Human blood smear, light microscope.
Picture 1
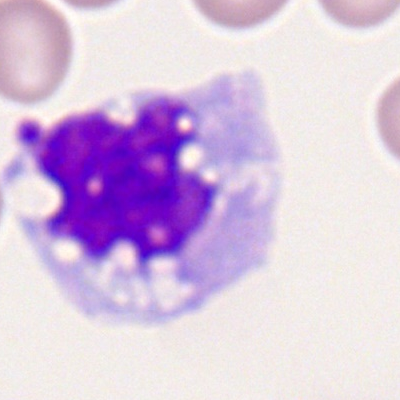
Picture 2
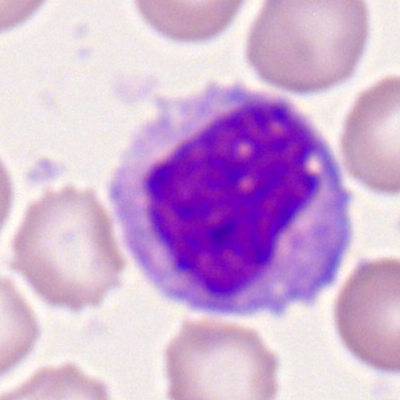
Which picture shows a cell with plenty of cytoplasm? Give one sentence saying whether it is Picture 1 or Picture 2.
In picture 1, the cell has abundant cytoplasm.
